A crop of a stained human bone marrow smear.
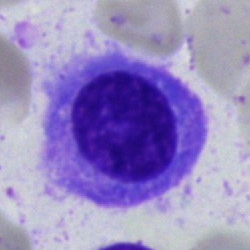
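Plasma cell with a roughly round but ragged outline and a frayed, uneven edge. No distinct nucleolus is visible. A paler cytoplasmic zone lies against the right side of the nucleus. Pale red cells surround it; small purple fragments are scattered behind.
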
